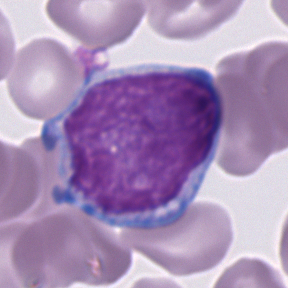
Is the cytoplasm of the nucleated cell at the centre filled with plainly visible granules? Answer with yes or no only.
No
